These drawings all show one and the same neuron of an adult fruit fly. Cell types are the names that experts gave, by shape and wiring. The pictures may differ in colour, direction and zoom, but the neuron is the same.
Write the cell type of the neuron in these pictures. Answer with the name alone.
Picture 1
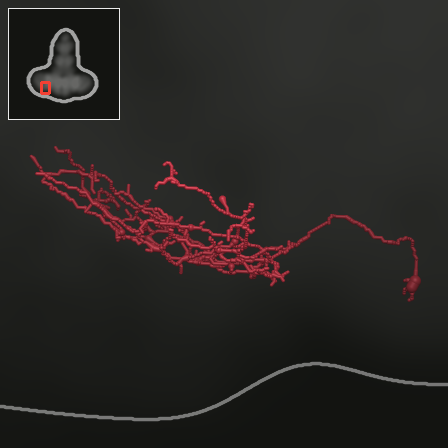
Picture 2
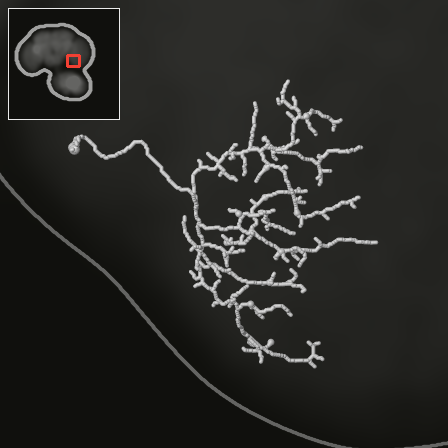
Cm15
